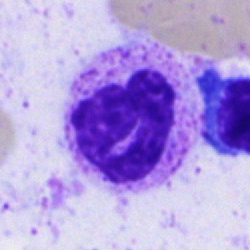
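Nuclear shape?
Irregular; notch indents upper edge; thin pale curved cleft through lower middle.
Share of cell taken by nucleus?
Most; pale pinkish-lilac cytoplasmic rim remains.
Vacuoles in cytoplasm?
None seen.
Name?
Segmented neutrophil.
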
